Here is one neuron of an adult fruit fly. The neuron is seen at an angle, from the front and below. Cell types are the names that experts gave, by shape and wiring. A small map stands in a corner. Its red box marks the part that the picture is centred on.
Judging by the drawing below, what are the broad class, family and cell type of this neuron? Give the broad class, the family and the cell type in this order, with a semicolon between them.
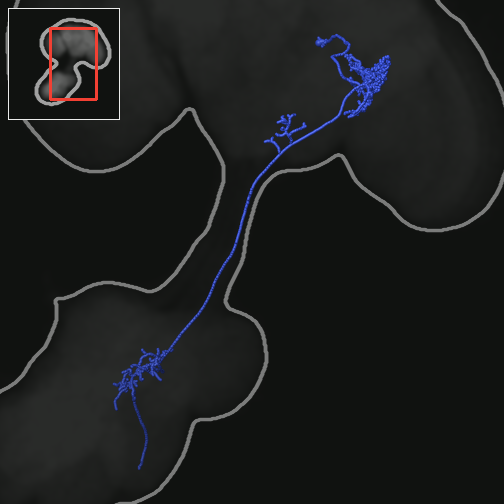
descending neuron; hemilineage SMPpv2_ventral; DNp02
